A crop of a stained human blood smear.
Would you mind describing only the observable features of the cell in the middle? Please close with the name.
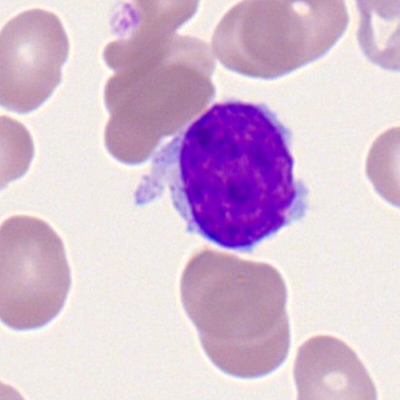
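Chromatin's dark purple and coarsely clumped here. There's only scant pale blue cytoplasm, widest on the left side of the nucleus, with a ragged, pale cytoplasmic tag extending out to the left. It's a lymphocyte.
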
